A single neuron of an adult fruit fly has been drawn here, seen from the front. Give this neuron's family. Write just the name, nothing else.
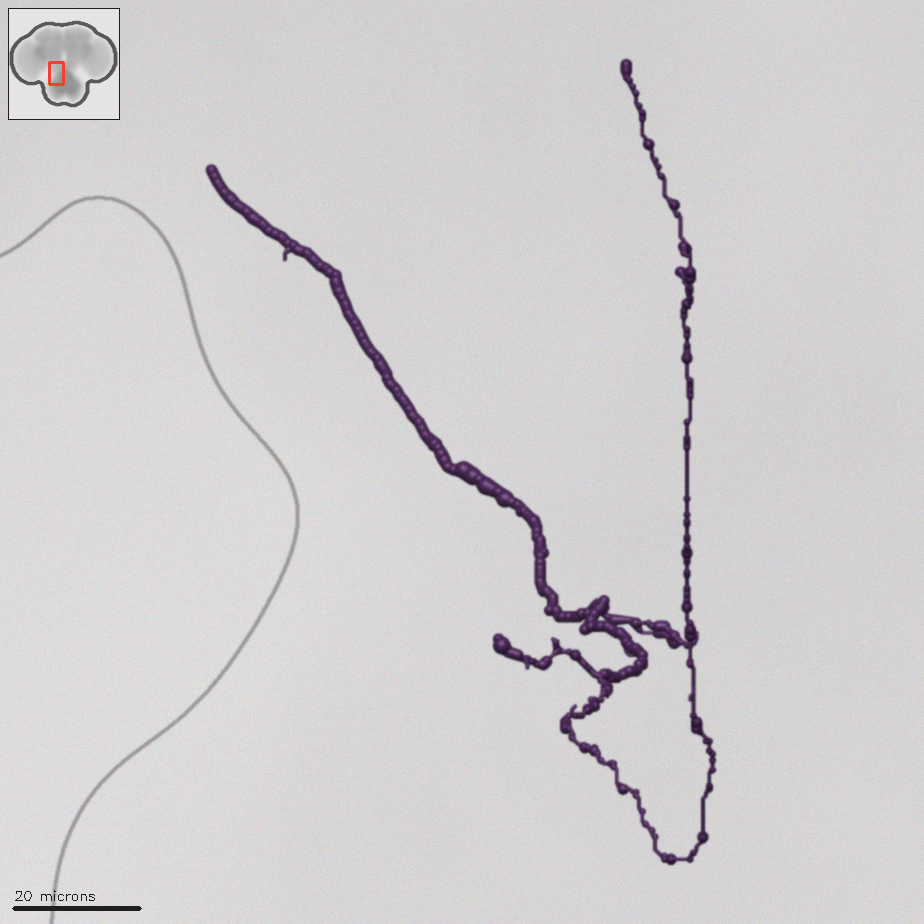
class mechanosensory proprioceptive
